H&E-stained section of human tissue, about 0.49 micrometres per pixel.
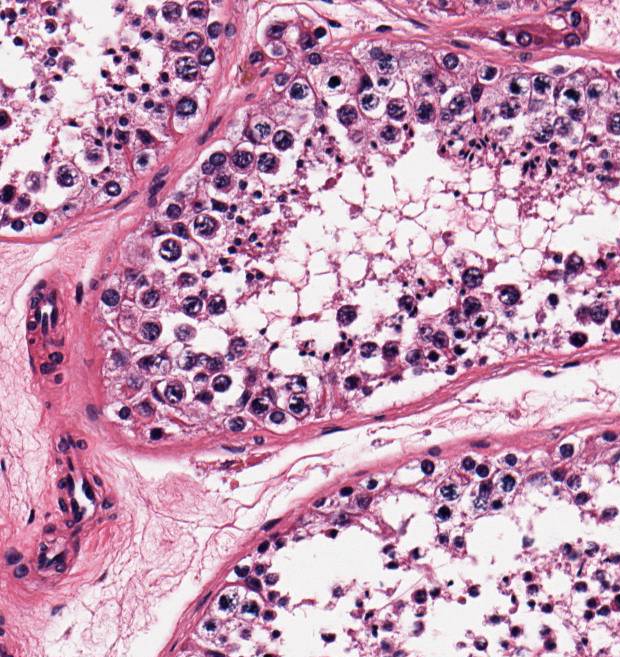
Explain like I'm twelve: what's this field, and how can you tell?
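Seminiferous tubule. Many layers of cells line the large central tubule, stacked from its wall toward its centre.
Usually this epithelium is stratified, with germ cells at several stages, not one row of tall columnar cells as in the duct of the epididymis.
A thin pink fibrous wall with flattened, elongated dark nuclei bounds each tubule.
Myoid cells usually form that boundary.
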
